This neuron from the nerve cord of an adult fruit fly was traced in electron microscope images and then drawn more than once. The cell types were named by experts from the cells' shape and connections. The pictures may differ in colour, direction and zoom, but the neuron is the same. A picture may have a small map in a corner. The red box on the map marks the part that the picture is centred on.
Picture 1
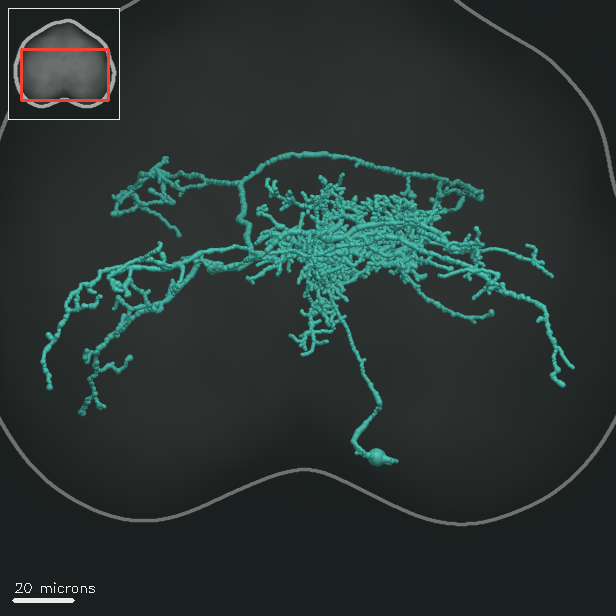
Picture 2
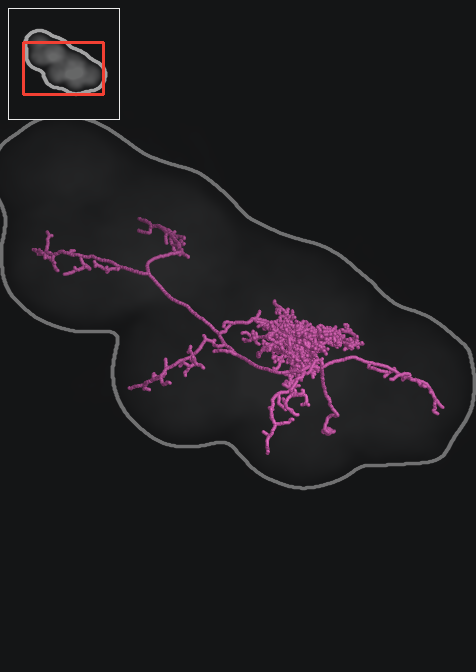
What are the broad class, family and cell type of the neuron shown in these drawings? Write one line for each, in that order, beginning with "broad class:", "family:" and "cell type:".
broad class: nerve-cord intrinsic neuron
family: hemilineage 06B
cell type: IN06B008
